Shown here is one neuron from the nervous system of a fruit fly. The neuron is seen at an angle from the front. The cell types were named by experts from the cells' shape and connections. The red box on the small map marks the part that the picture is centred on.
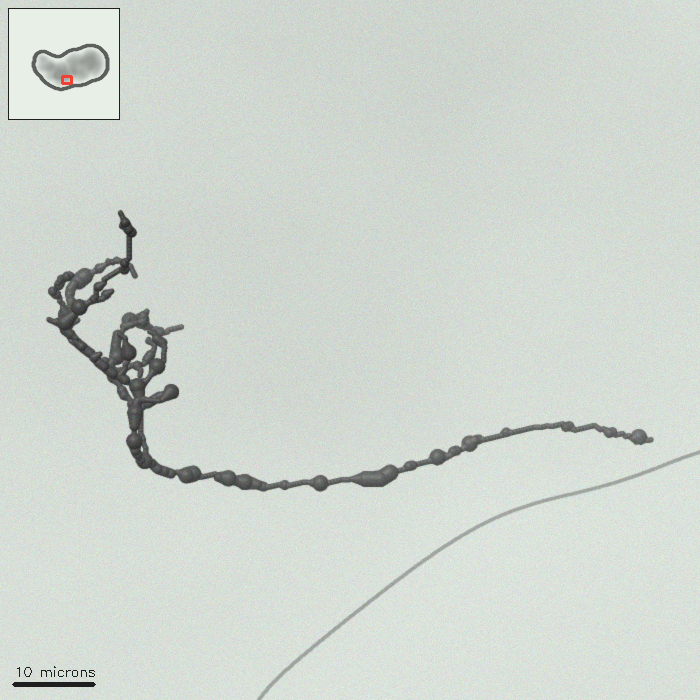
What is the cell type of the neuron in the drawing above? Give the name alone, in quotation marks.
"LgLG1a"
